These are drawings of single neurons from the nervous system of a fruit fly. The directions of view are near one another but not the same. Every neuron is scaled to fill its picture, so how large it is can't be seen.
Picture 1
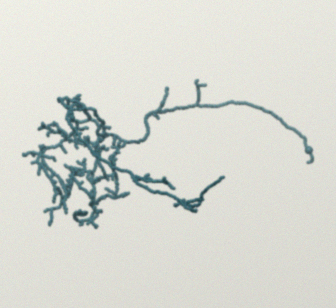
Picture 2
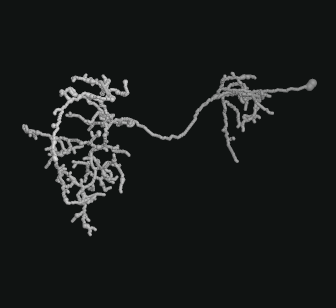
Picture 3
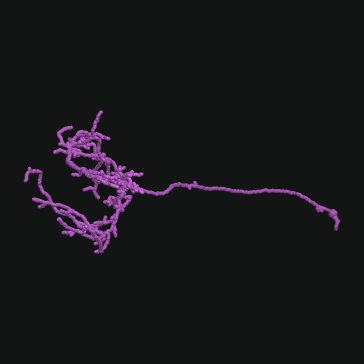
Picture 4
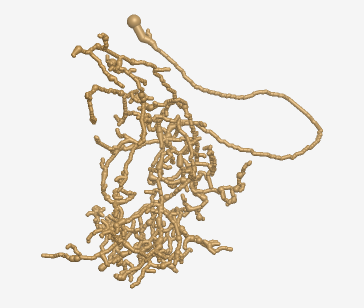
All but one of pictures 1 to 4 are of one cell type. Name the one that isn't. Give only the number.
4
